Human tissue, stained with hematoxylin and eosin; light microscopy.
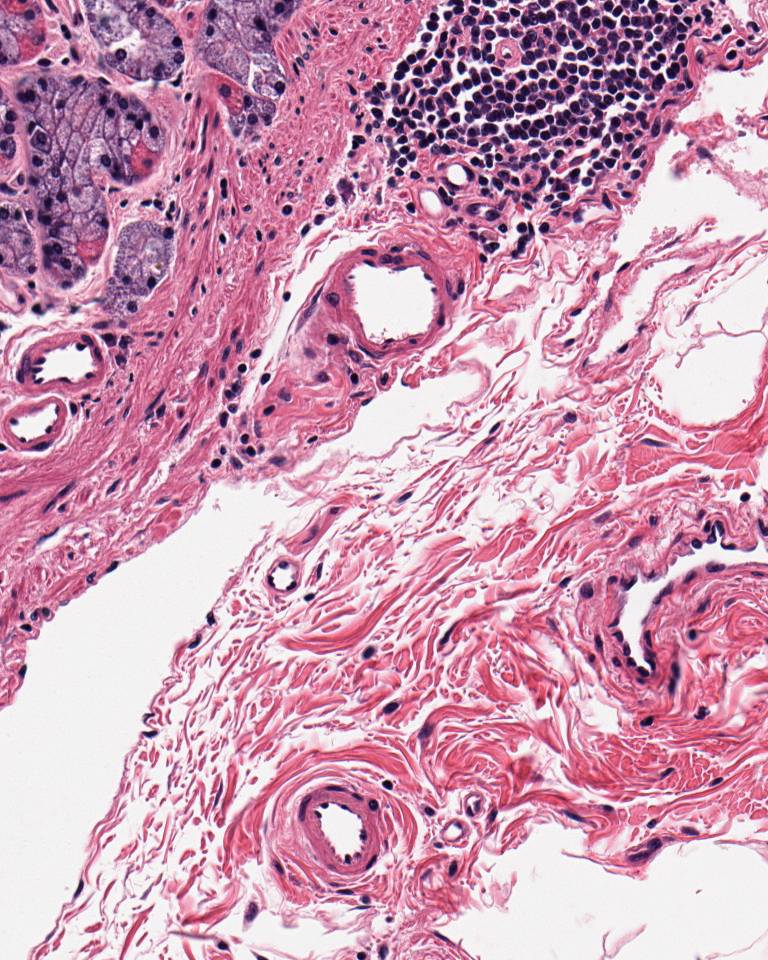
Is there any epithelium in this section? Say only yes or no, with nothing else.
Yes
